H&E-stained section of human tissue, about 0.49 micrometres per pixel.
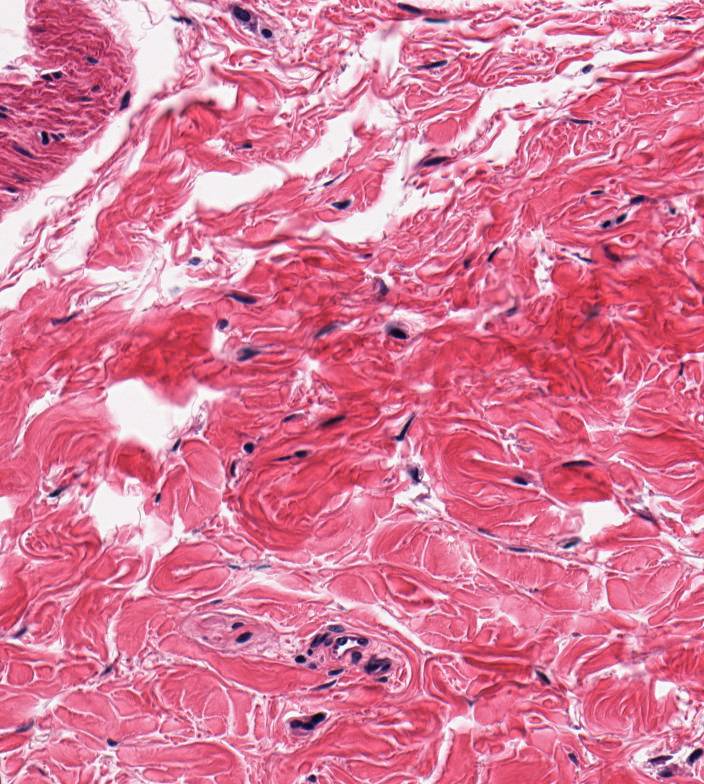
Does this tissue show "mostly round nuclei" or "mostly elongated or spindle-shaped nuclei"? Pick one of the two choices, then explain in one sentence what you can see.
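Mostly elongated or spindle-shaped nuclei. Cells are sparse, seen mostly as scattered thin, dark, elongated nuclei lying between the bundles.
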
